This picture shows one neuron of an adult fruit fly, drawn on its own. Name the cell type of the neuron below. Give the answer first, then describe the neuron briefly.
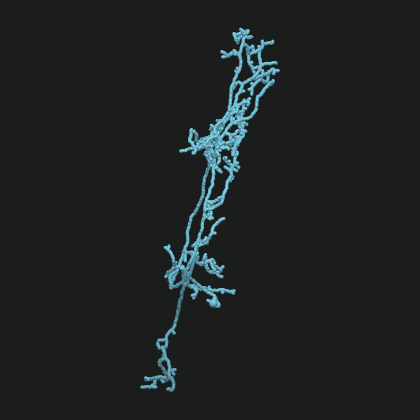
The cell type is SIP100m. This is a central-brain intrinsic neuron. Its cell body lies at the bottom of the picture. In this view it is more than twice as tall as it is wide.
